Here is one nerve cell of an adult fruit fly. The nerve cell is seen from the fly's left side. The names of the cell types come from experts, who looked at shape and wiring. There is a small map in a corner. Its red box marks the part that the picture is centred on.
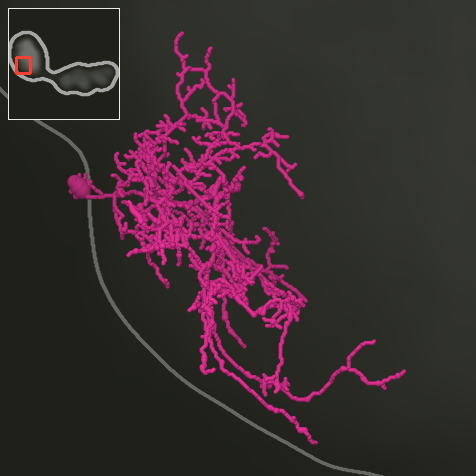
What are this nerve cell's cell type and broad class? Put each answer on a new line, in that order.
GNG049
central-brain intrinsic neuron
